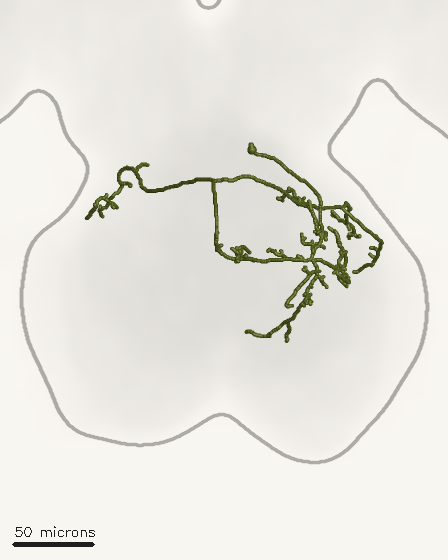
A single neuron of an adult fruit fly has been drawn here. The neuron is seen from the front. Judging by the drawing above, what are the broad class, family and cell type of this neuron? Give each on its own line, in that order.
nerve-cord intrinsic neuron
hemilineage 18B
IN18B048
